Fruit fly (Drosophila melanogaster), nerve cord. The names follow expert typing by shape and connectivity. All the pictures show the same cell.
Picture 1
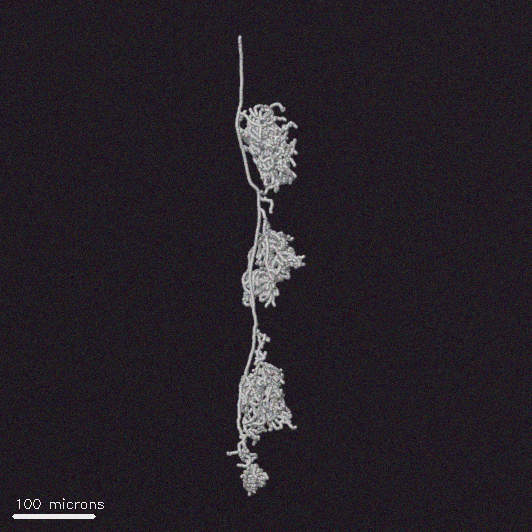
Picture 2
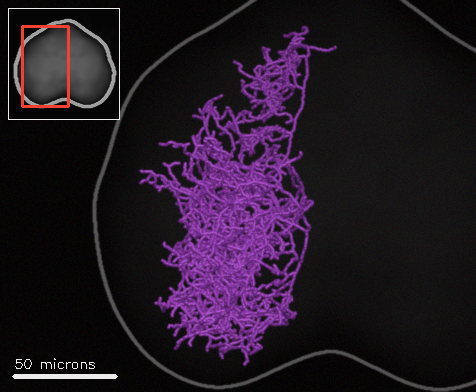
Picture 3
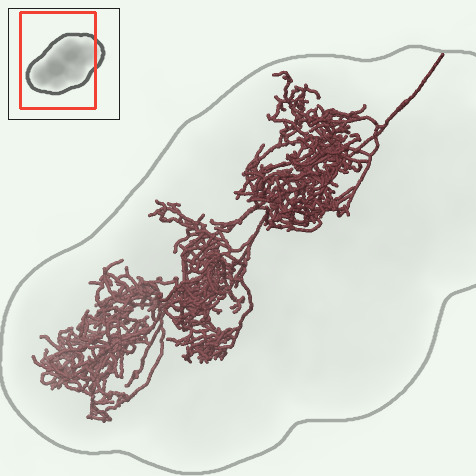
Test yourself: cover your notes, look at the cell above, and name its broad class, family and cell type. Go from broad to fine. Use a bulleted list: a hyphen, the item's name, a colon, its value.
- broad class: descending neuron
- family: DNg
- cell type: DNg34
